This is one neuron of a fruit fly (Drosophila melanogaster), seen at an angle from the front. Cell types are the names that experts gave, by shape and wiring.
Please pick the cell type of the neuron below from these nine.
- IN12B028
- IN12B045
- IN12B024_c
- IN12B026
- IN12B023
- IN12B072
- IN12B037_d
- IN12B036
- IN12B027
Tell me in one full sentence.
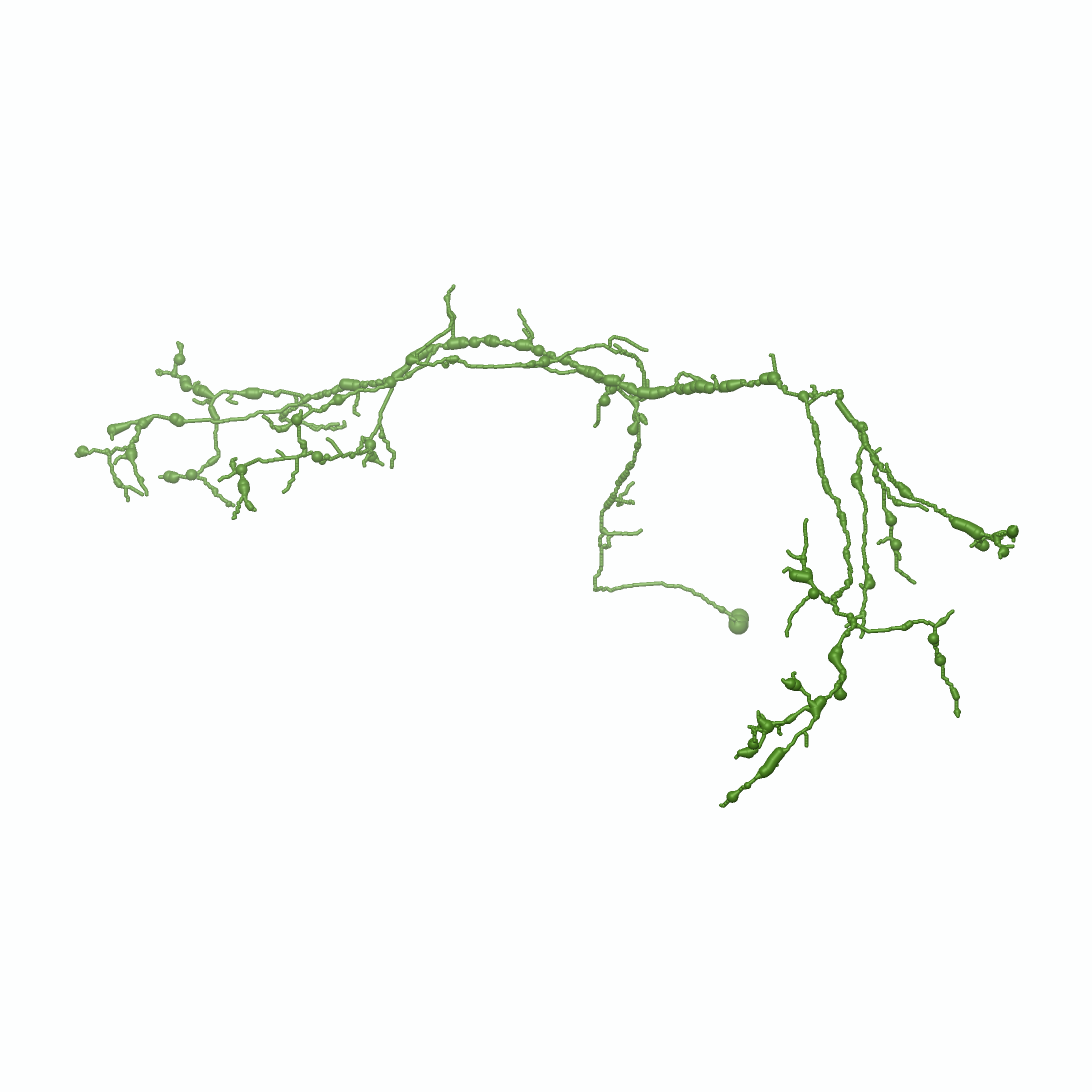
Of the cell type IN12B072 is this neuron.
